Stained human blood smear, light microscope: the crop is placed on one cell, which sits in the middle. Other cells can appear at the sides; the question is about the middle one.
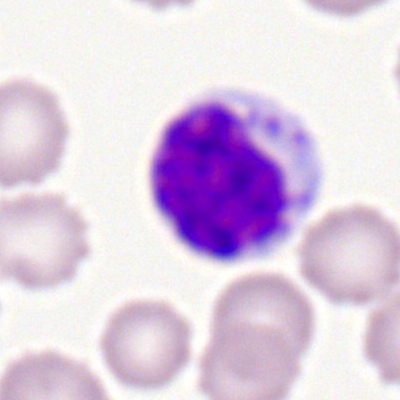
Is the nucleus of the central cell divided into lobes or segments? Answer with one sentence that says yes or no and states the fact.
No, one compact round, oval or kidney-shaped mass makes up the nucleus of this cell.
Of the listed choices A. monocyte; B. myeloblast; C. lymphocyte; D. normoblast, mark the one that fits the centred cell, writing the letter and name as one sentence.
Option C is to be chosen, as the central cell is a lymphocyte.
